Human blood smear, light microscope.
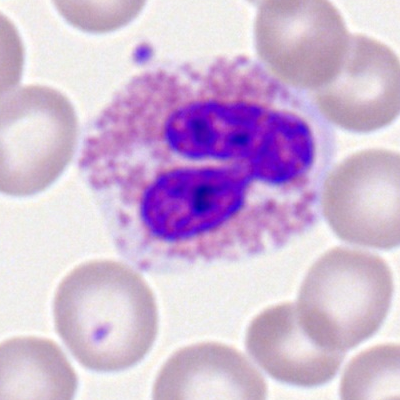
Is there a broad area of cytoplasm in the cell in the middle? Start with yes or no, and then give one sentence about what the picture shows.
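Yes. The cytoplasm is abundant around the nucleus.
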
